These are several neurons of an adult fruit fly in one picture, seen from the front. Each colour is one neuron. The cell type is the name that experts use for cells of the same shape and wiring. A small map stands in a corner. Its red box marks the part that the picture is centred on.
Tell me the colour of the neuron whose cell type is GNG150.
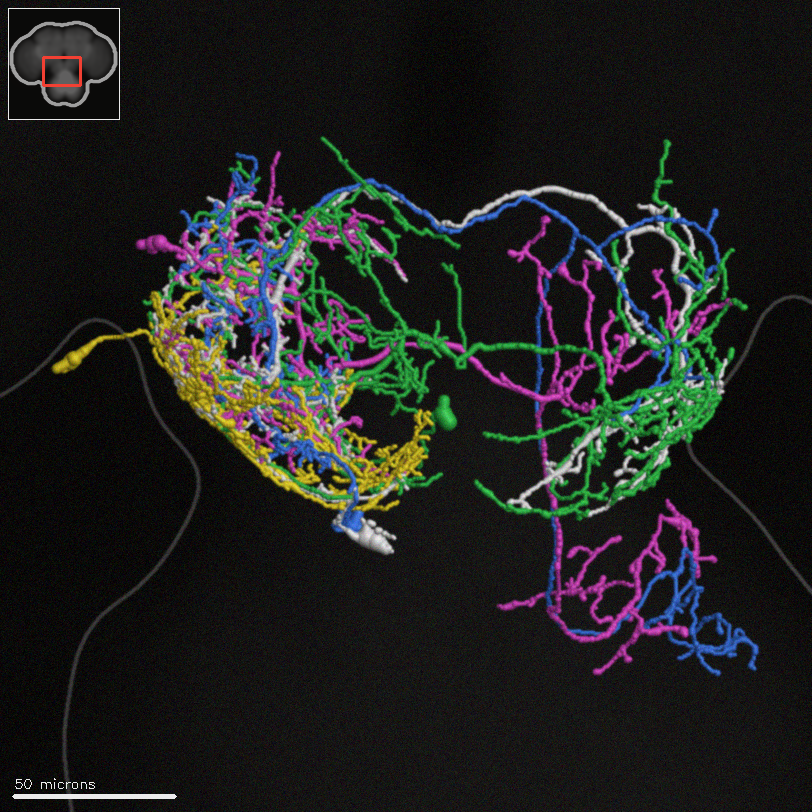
white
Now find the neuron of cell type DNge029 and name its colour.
blue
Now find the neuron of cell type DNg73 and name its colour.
magenta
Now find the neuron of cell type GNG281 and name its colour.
yellow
